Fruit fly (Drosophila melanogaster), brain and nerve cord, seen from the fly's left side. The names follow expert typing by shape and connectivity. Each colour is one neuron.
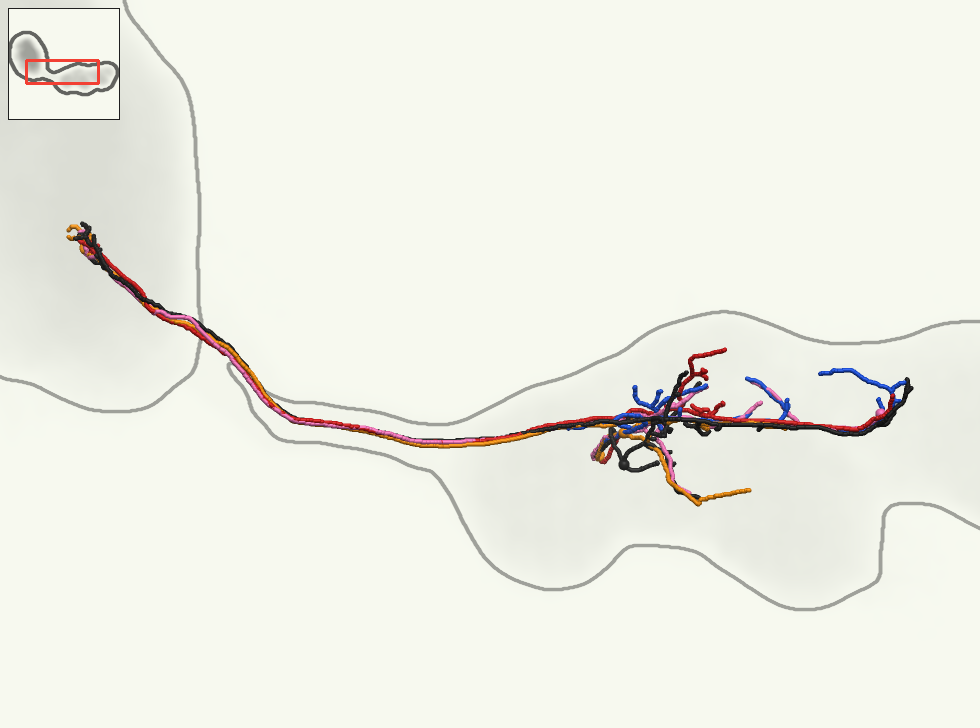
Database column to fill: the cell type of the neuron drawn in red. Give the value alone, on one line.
SApp19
